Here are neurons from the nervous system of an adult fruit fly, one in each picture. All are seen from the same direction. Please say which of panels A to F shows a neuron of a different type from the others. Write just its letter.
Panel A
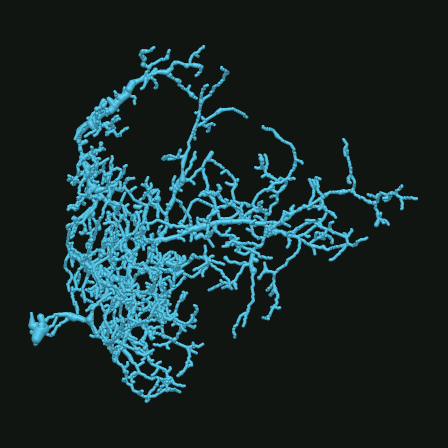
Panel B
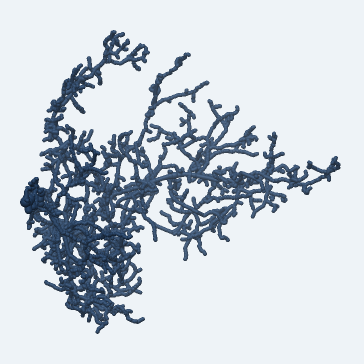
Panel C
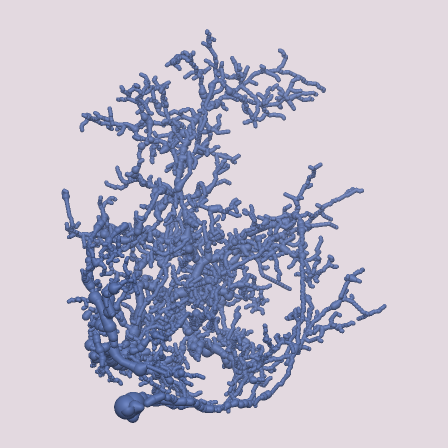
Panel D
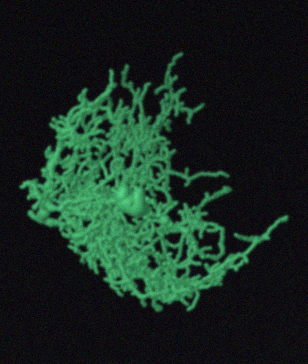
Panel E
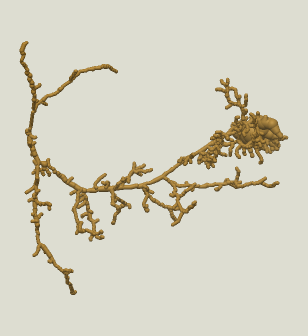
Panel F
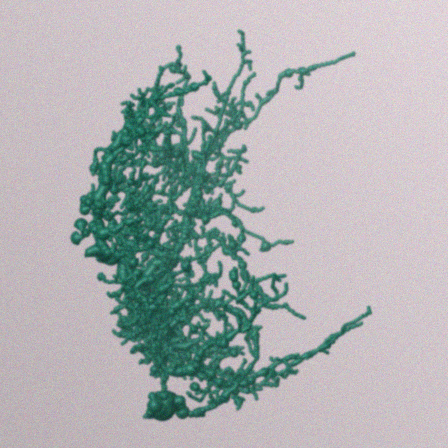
E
